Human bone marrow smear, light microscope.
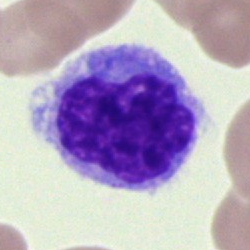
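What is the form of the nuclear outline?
Folded and lobulated, with several indentations.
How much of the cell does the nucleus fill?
Most of it.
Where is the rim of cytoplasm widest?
At the top and left of the cell.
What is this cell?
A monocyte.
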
